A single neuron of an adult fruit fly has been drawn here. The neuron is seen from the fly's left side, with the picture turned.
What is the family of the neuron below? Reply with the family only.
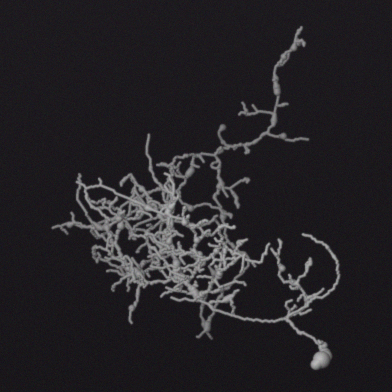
hemilineage VLPl2_posterior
